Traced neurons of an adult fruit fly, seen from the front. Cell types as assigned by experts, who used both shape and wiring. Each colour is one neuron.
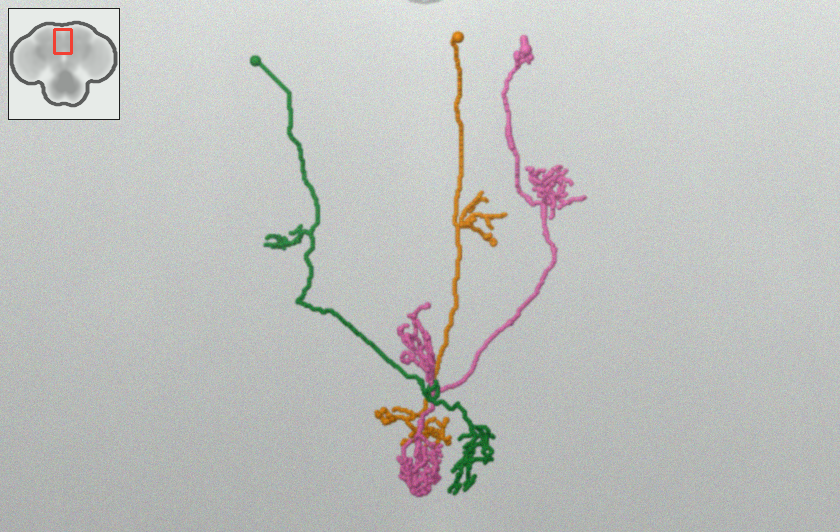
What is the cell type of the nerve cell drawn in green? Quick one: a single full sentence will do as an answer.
The cell type designation of this nerve cell is PFNp_b.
